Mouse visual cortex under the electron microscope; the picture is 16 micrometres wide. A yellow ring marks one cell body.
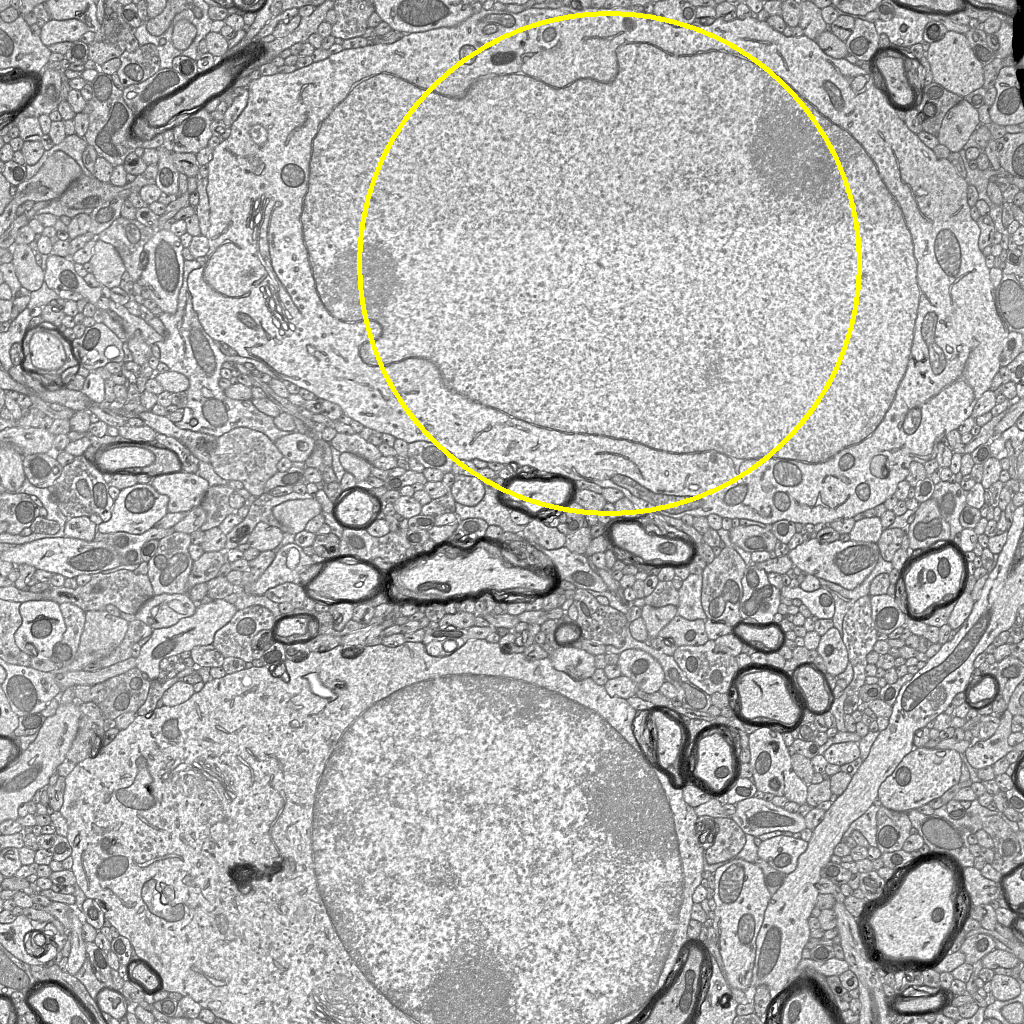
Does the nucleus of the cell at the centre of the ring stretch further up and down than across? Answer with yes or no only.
No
